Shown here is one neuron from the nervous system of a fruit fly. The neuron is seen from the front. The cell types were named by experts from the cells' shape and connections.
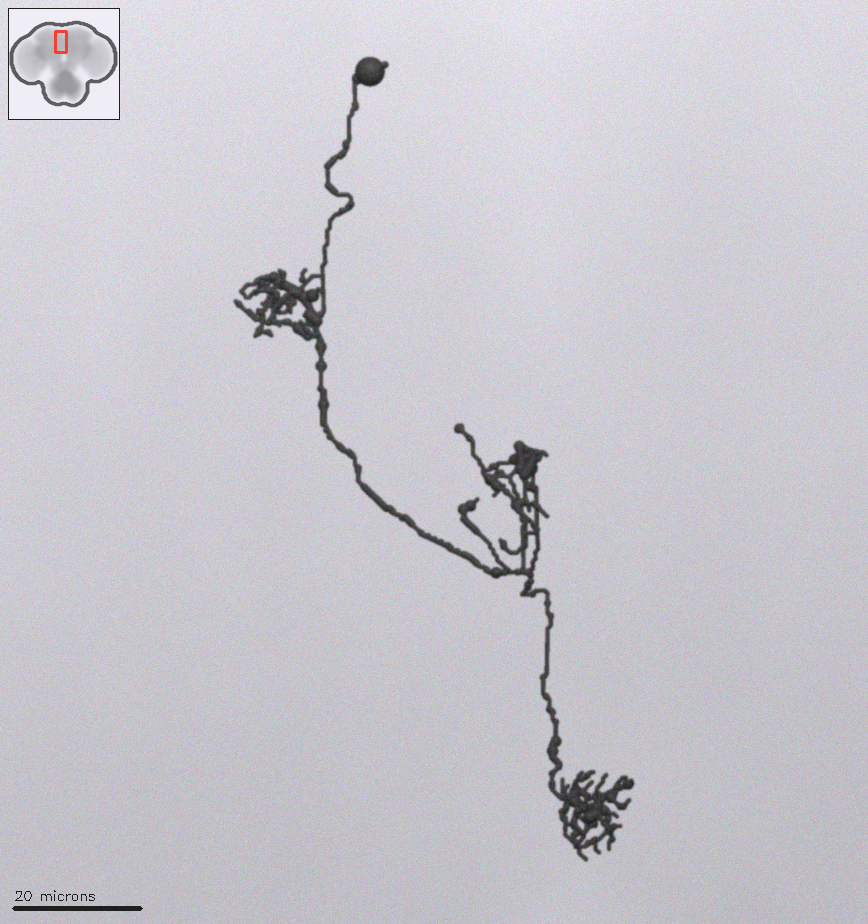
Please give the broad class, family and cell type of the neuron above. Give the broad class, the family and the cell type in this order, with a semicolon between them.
central-brain intrinsic neuron; class CX; PFNd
